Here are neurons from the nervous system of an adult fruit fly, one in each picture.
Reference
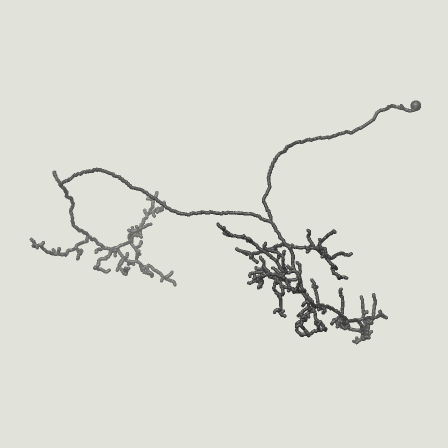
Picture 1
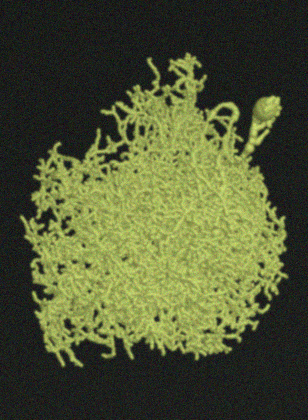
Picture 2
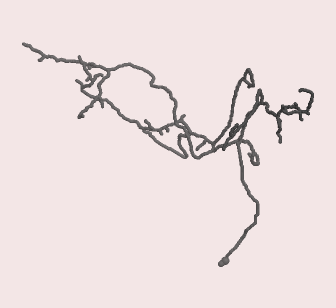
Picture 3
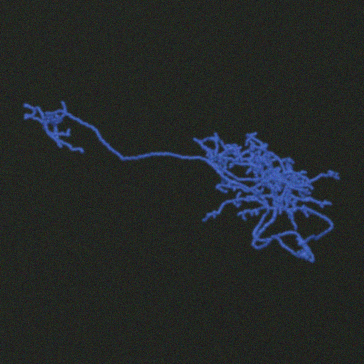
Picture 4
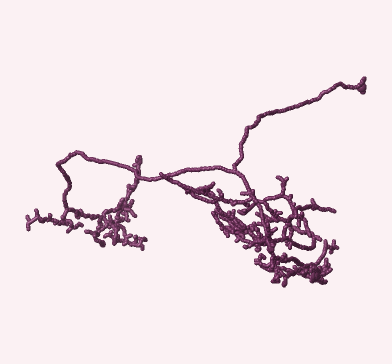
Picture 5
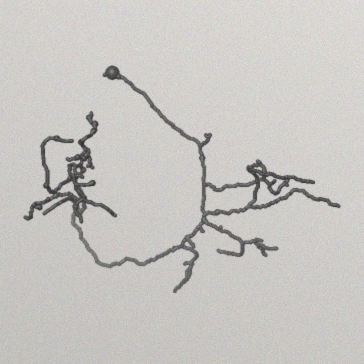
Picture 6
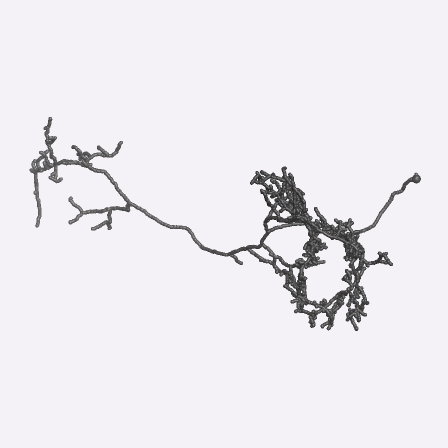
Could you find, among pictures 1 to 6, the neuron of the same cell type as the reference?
Picture 4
